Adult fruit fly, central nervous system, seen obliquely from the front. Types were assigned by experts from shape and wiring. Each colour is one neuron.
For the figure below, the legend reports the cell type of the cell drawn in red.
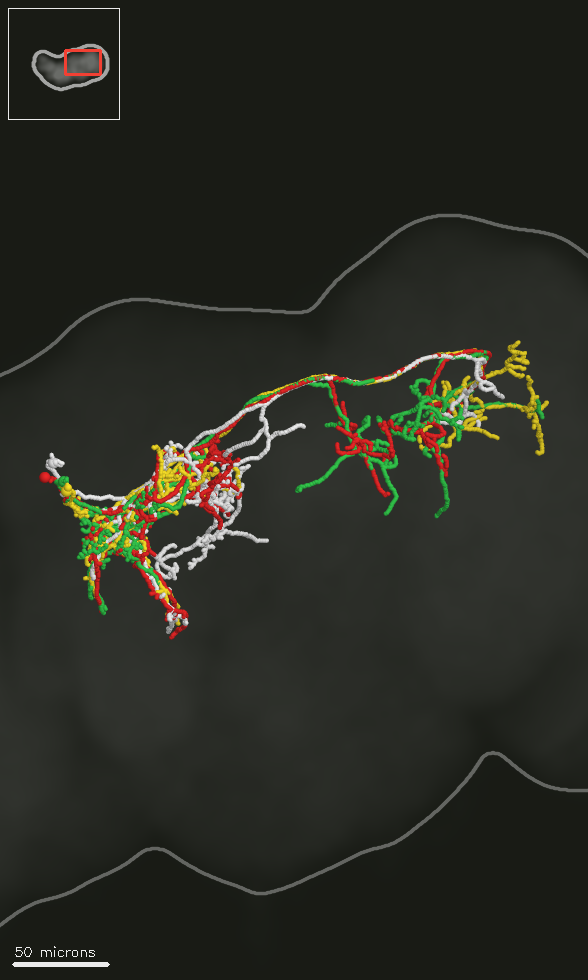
AVLP703m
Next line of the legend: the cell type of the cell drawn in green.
AVLP742m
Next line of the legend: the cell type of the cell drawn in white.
AVLP704m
